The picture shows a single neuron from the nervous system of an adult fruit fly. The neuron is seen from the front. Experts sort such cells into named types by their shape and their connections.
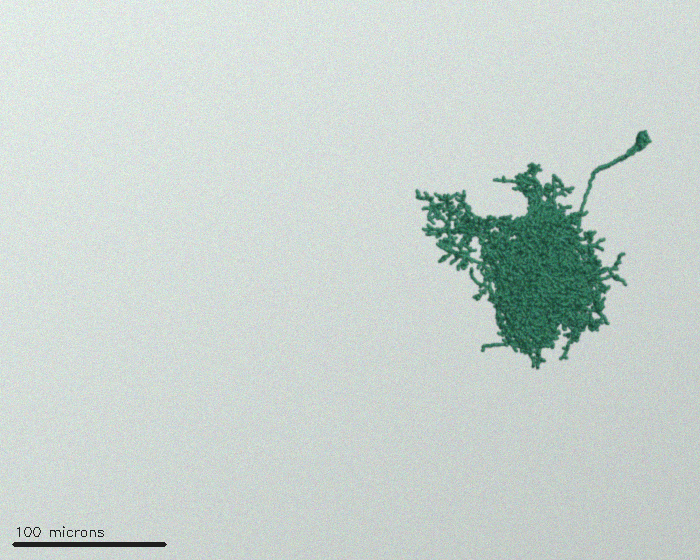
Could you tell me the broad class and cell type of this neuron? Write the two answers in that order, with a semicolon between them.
central-brain intrinsic neuron; AVLP076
